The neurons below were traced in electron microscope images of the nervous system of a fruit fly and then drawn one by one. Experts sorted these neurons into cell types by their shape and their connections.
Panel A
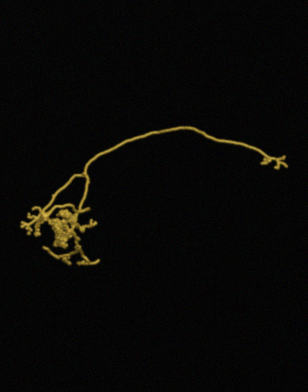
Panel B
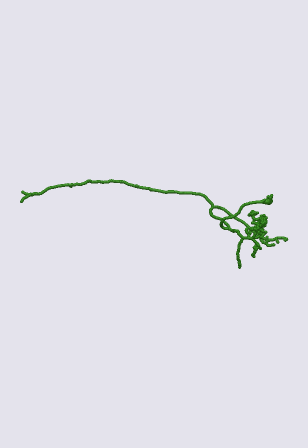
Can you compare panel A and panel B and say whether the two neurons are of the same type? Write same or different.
same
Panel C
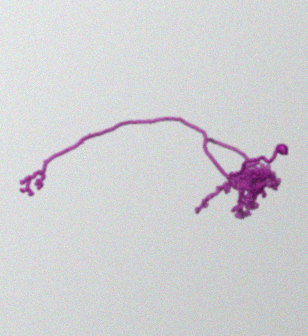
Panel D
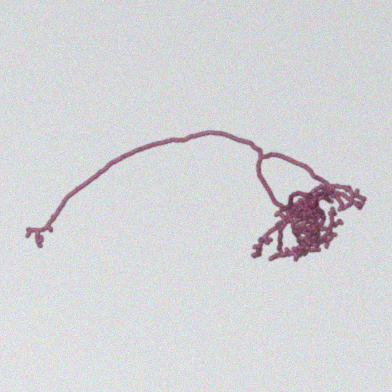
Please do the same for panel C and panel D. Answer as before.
same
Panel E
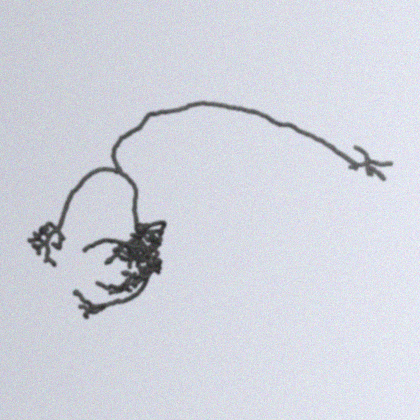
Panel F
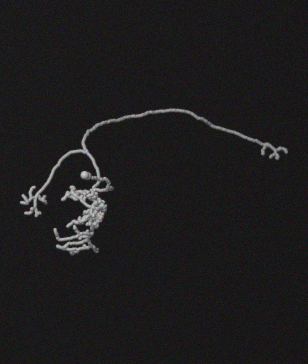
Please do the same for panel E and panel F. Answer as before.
same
